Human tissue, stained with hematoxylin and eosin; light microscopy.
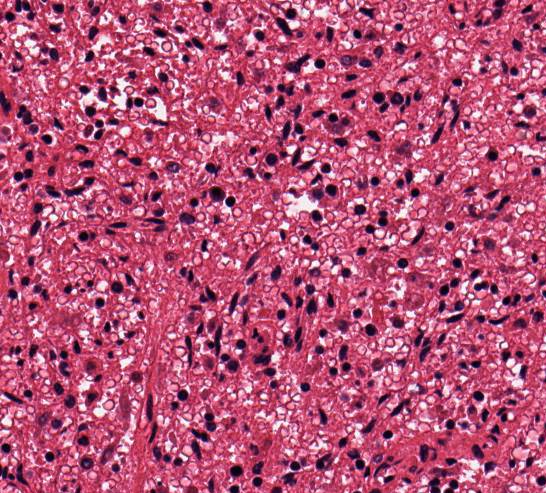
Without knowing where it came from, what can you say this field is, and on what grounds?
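Red pulp of the spleen; section strongly pink overall, nuclei dark blue-black.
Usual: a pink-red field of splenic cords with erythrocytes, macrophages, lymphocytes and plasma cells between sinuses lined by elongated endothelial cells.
Eosinophilic staining dominating, as here, sets it apart from white pulp, usually dense sheets of basophilic small lymphocytes. Most cells: small, round, dark nucleus within a clear halo of pale cytoplasm. Fewer elongated, spindle-shaped dark nuclei scattered among them. Background between cells a fine fibrillary pink meshwork, not collagenous bands.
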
